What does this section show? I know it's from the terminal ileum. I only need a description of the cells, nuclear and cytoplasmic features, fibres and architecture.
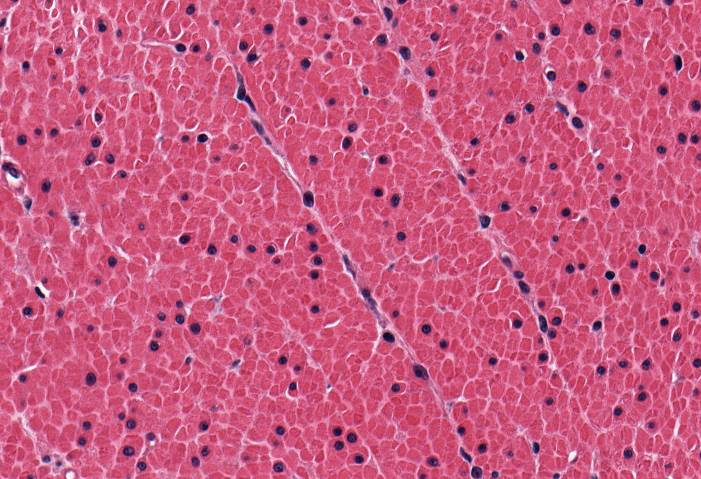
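Closely packed small polygonal pink cell profiles, cut in cross section, fill the entire field. Crossing them diagonally from upper left toward lower right are thin pale connective tissue septa. Nuclei along these septa are elongated and spindle shaped, whereas those within the polygonal profiles are round and darkly stained.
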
